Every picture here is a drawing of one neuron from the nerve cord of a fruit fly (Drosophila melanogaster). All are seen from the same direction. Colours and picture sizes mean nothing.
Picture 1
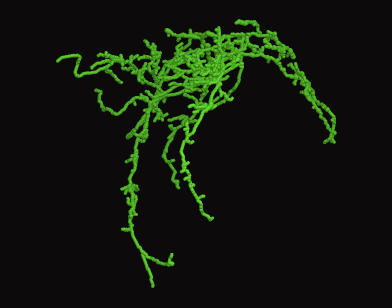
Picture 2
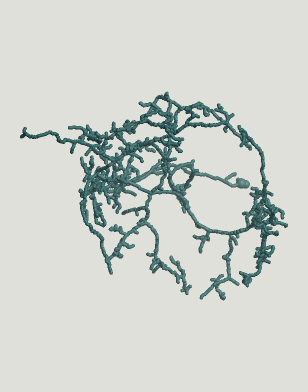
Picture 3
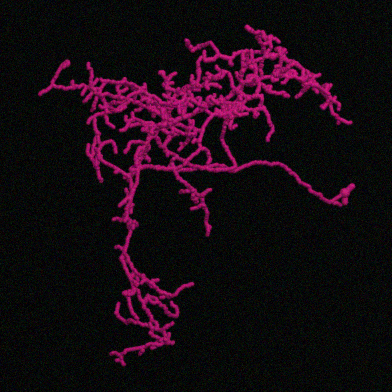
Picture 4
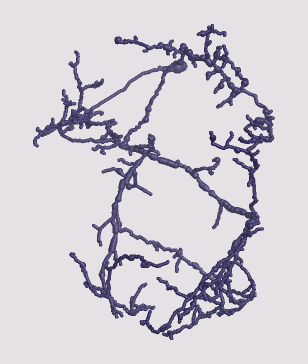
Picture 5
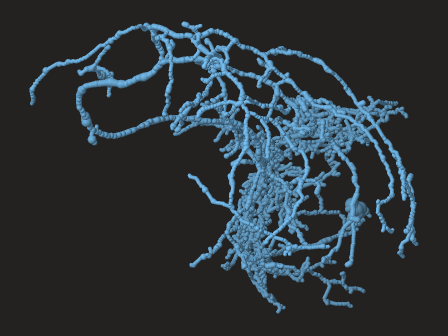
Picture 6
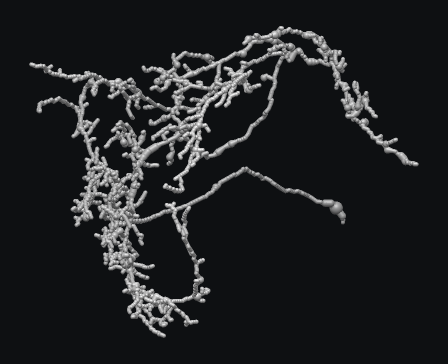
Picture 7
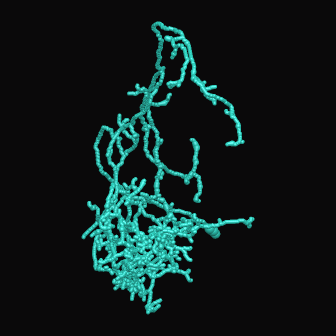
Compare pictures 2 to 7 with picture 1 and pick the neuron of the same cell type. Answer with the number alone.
3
